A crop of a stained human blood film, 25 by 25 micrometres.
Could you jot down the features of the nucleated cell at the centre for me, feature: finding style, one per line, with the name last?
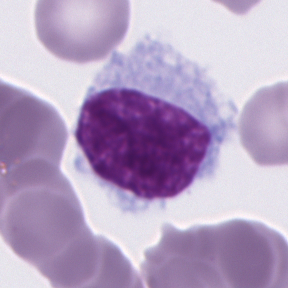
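Cytoplasmic edge: ragged and frayed, not smooth
Projections: fine and wispy, around much of the cell
Nucleus: single oval mass, no lobes
Chromatin: dark purple, mottled and patchy
Name: hairy cell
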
